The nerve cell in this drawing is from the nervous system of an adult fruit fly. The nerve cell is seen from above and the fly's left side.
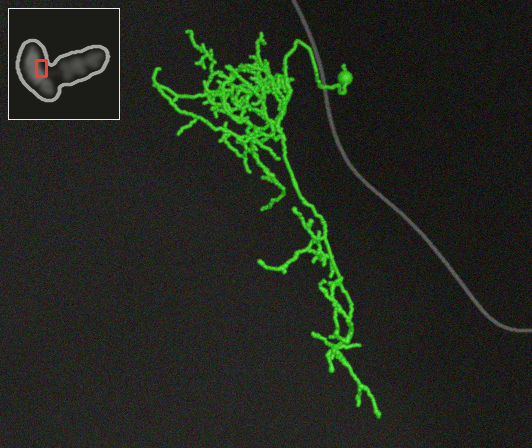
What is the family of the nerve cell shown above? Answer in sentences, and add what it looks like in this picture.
Its family is hemilineage DM6_posterior. It is a central-brain intrinsic neuron. It lies in the brain. Dozens of branch ends can be seen.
